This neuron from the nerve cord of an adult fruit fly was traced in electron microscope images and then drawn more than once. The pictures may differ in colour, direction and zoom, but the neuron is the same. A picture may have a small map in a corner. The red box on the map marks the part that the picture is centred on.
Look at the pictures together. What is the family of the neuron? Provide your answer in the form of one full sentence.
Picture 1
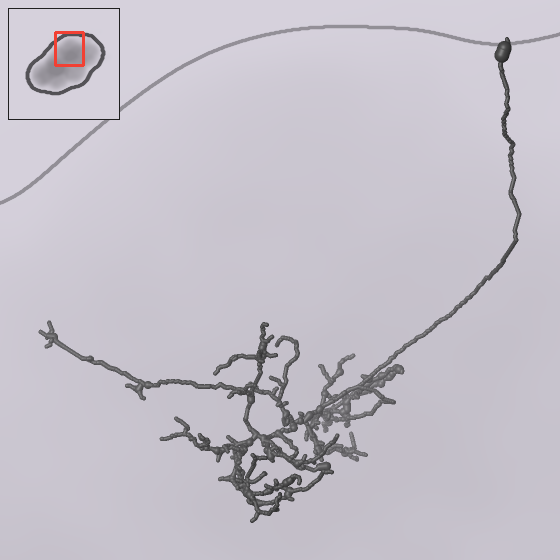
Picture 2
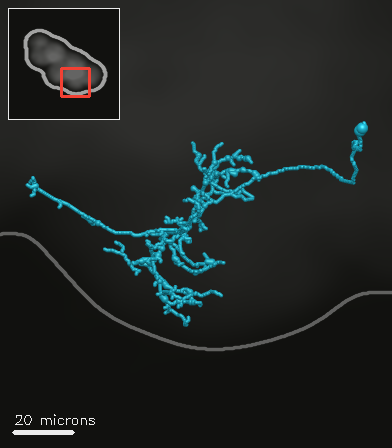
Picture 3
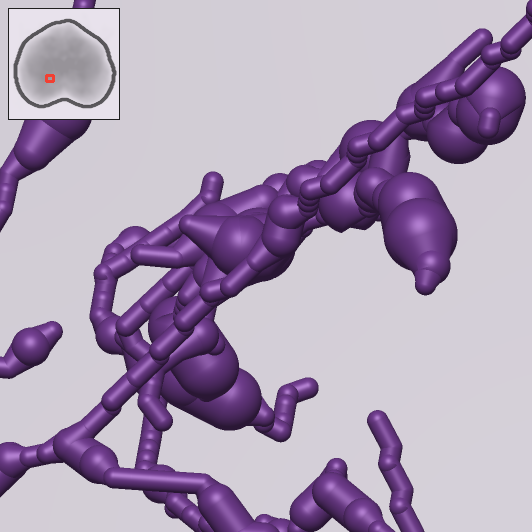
As a matter of family, this neuron is hemilineage 09A.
